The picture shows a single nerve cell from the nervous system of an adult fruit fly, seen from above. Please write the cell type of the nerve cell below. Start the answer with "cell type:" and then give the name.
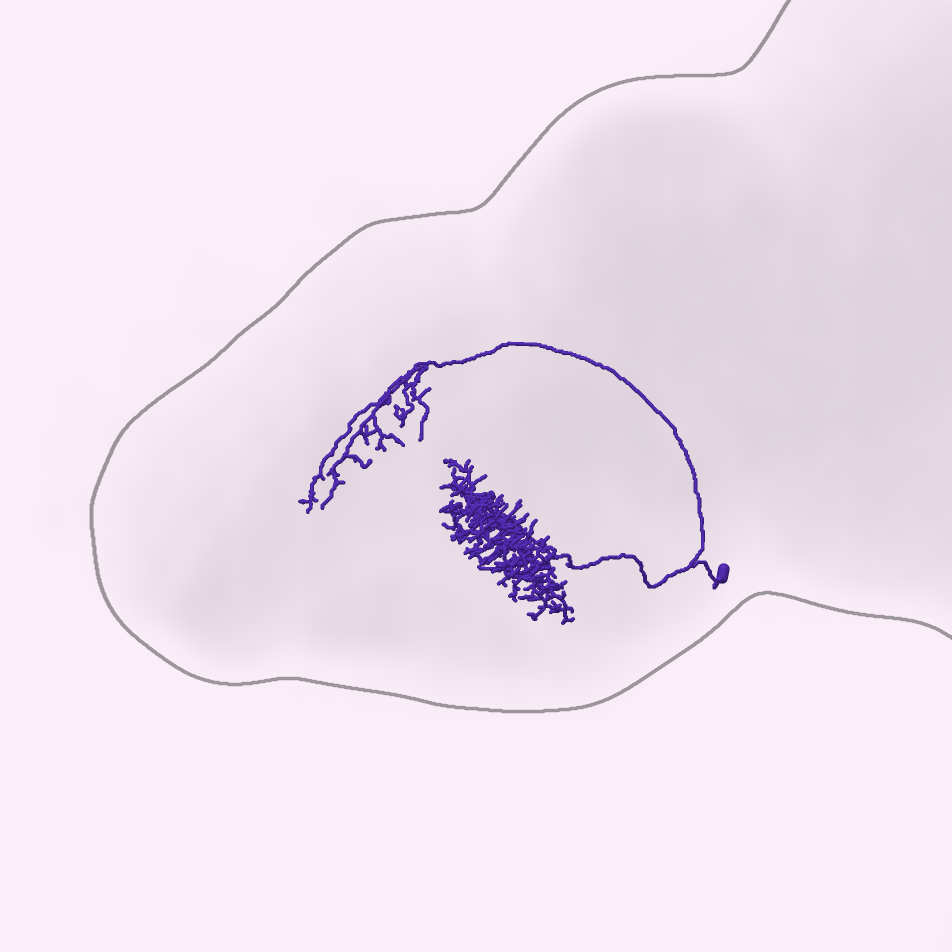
cell type: MeLo12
